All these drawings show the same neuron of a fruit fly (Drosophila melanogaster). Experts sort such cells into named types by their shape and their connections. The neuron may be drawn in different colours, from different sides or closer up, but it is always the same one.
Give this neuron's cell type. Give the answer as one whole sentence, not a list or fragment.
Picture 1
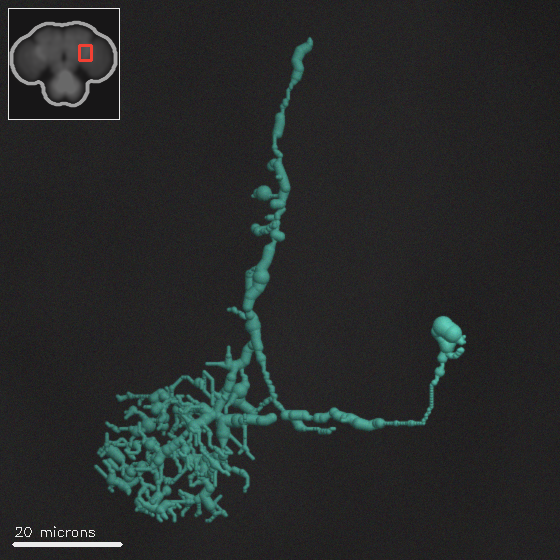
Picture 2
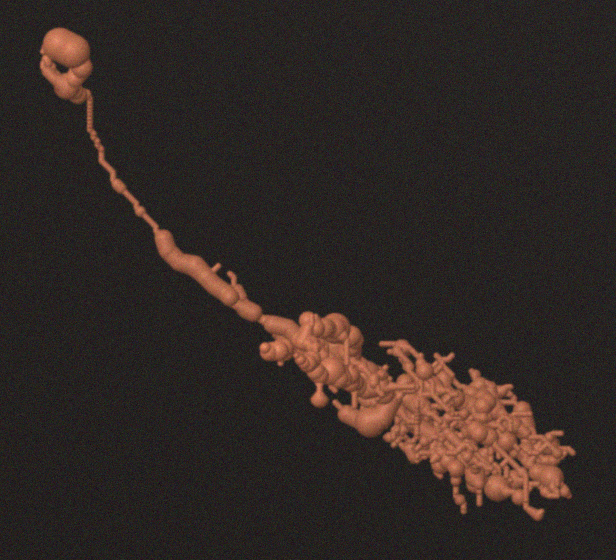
To this neuron applies the cell type name WED063_a.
